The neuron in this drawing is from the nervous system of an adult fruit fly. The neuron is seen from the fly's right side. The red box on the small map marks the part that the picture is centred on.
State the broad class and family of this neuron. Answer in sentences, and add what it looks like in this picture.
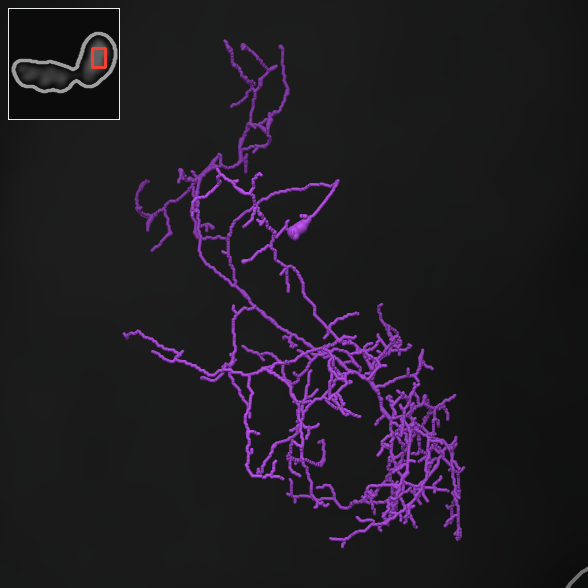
Its broad class is central-brain intrinsic neuron. Its family is hemilineage VLPd1. The cell body can be seen in the middle of the picture. In this view it is taller than it is wide.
